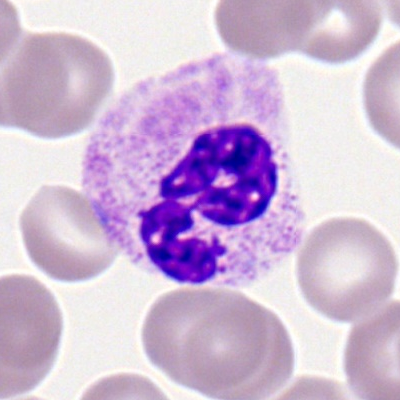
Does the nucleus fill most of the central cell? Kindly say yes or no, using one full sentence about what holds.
No, the cell's cytoplasm is ample, not a thin rim.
